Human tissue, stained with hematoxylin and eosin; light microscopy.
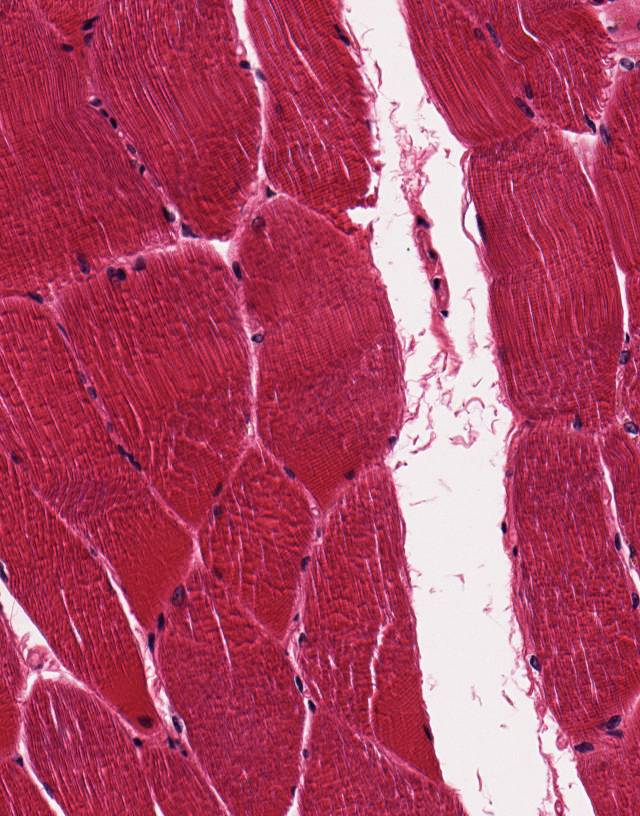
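Skeletal muscle, haematoxylin and eosin. Small, dark, flattened nuclei lie at the fibre edges rather than centrally. Fine transverse striations cross the fibres, most visibly on the right of the field. The fibre cytoplasm stains a deep, even red with eosin. No fat cells are present.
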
